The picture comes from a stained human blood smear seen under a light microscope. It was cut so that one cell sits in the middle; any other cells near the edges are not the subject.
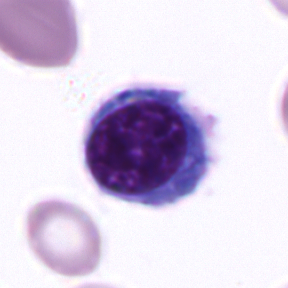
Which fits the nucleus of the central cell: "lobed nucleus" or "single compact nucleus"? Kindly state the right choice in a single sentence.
This cell has an undivided, compact nucleus that is round, oval or kidney-shaped.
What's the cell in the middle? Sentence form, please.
Present in the middle of the crop is a plasma cell.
